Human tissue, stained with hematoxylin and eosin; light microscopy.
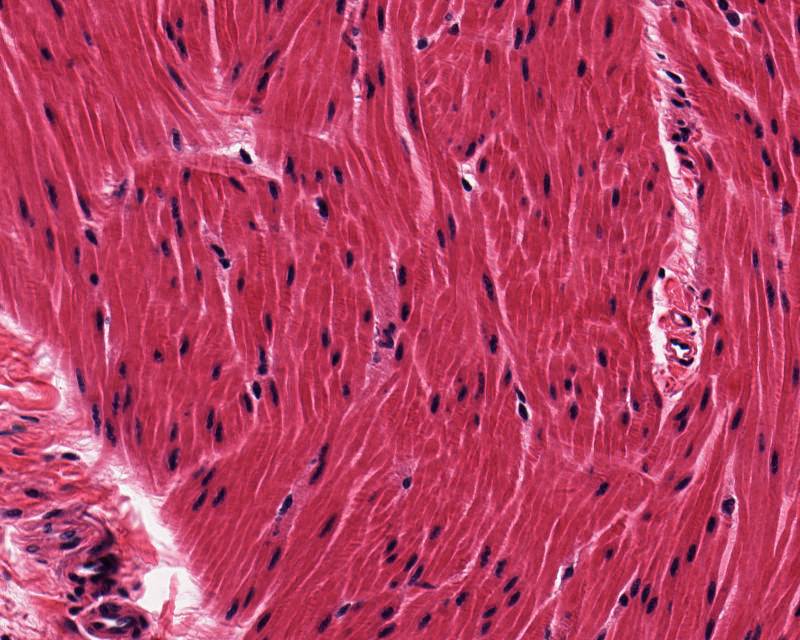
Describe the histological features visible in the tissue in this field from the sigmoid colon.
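Closely packed muscle fibres cut lengthwise fill nearly whole field: long bands, not round profiles. Fibre cytoplasm strongly eosinophilic, faint lengthwise streaking. Toward right: small vessel with red blood cells in narrow connective tissue cleft. Lower left: separate looser tissue, darker nuclei, parted from muscle by white space.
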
